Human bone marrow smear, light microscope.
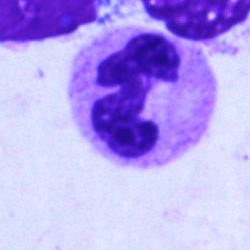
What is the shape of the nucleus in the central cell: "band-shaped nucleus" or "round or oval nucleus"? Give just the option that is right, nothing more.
Band-shaped nucleus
